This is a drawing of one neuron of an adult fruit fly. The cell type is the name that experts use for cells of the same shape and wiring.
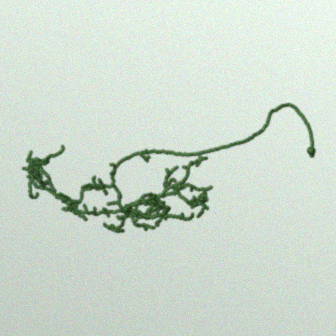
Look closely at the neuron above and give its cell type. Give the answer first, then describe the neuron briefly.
The cell type is SMP025. It is a central-brain intrinsic neuron. The cell body is on the right of the picture. In this view it is wider than it is tall.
